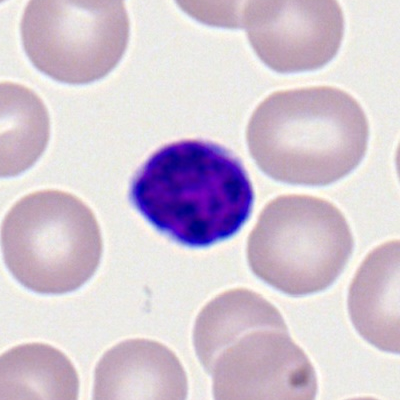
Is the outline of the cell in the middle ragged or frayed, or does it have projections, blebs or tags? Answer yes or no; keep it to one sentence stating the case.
No, what this cell has is a smooth outline, not a rough one.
